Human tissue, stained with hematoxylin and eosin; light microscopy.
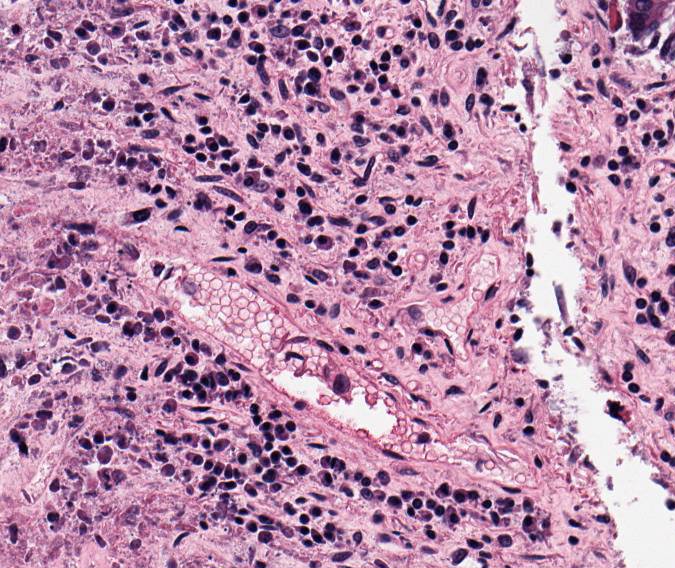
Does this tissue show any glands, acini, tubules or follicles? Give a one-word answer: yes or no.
No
